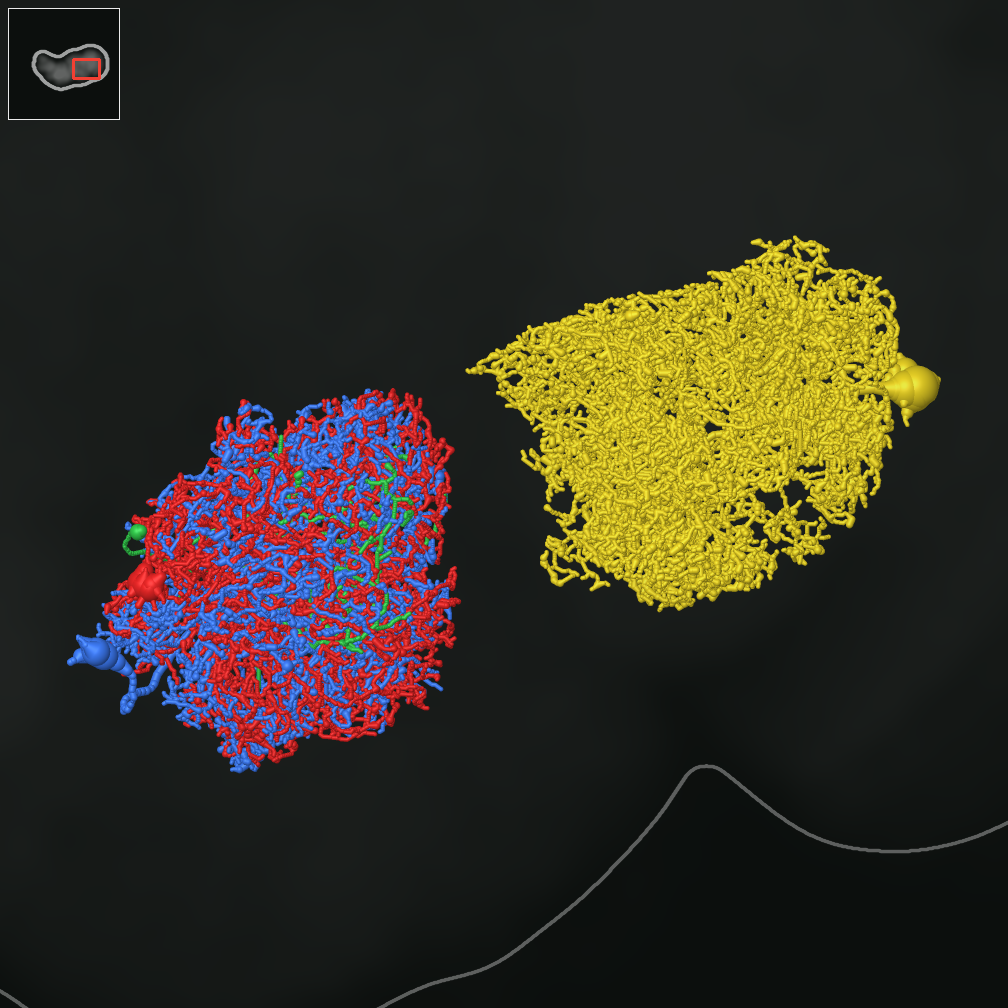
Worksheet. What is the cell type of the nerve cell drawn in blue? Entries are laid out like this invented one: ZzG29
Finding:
lLN2T_a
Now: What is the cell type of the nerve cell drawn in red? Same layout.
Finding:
lLN2T_e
